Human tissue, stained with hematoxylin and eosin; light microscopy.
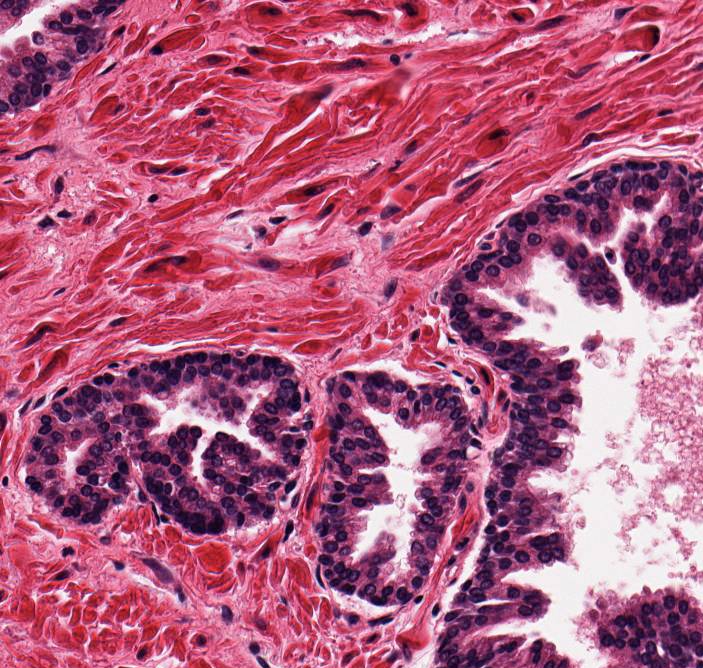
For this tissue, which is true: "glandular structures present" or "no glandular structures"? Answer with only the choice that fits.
Glandular structures present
